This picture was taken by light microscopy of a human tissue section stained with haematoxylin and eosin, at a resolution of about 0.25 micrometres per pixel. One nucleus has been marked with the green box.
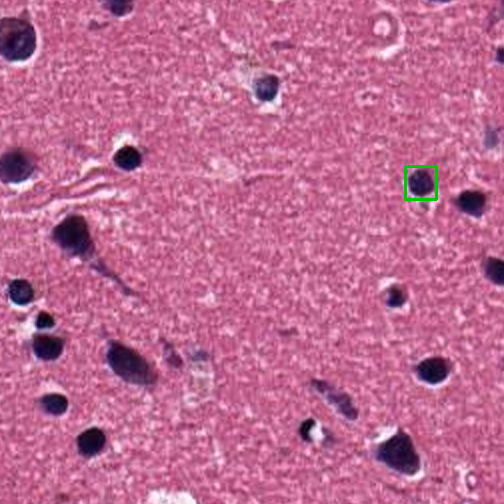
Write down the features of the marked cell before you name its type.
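The nucleus is round and small, about the size of the other small dark nuclei and clearly smaller than the larger, paler nuclei in the field. The nucleus stains dark purple fairly evenly throughout, with no clear inner detail. It sits on its own in the fine-grained pink background, with another dark but more angular nucleus close by to its lower right. This is an oligodendrocyte.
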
